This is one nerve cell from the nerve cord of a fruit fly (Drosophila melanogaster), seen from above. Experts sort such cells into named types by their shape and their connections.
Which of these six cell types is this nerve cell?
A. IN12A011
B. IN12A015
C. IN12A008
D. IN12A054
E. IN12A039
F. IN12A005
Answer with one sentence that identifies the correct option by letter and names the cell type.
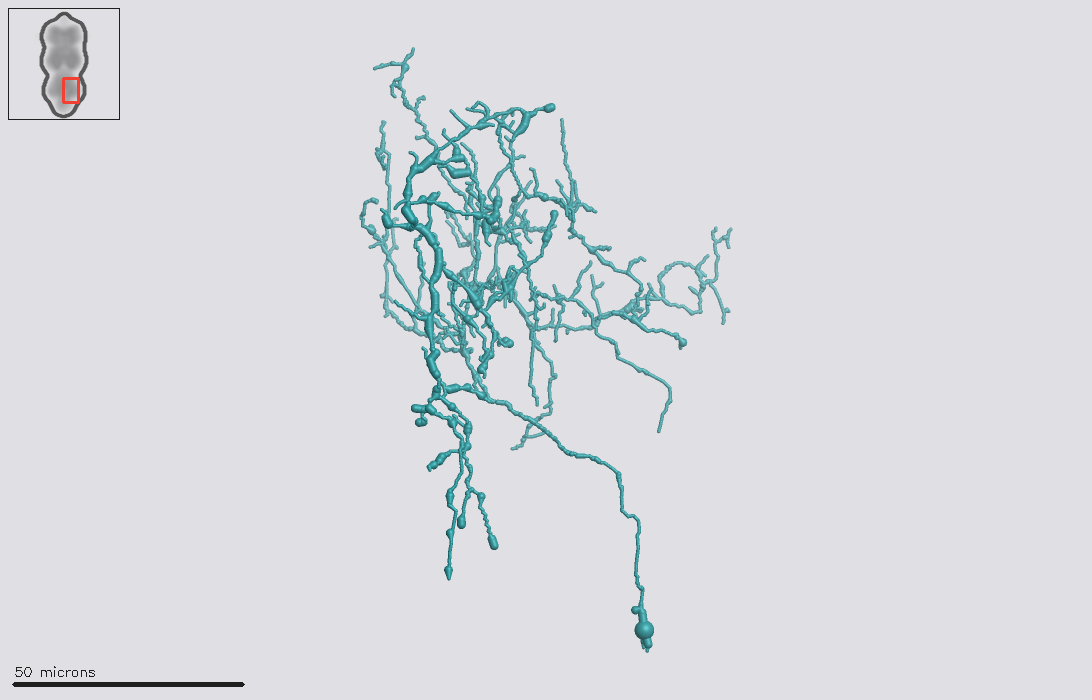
What option E names, IN12A039, is the cell type of the nerve cell.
